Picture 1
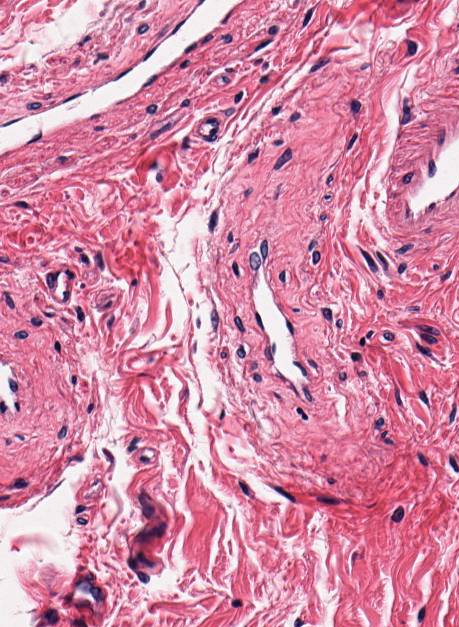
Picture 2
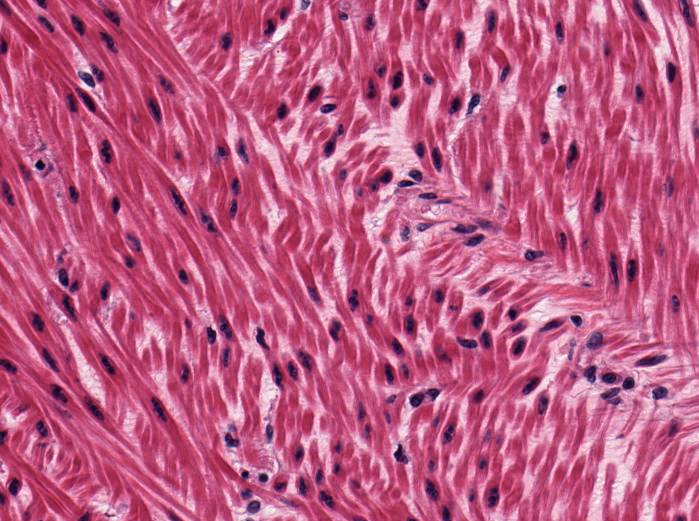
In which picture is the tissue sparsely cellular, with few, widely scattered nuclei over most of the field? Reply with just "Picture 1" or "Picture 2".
Picture 1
